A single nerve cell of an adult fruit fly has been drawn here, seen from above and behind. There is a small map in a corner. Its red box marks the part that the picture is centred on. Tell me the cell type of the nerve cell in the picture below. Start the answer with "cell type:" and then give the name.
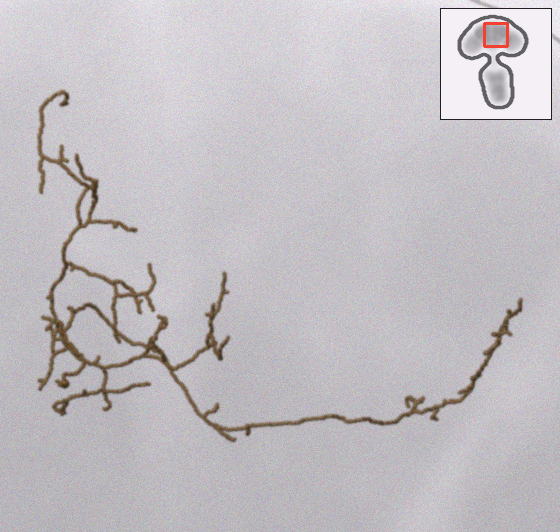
cell type: PS258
